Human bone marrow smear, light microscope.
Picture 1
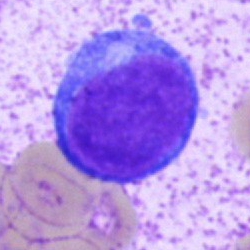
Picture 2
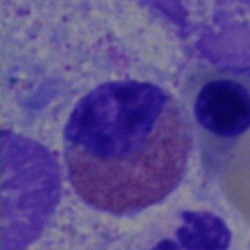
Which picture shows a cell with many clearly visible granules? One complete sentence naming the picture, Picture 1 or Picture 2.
A large number of visible granules is seen in the cytoplasm of the cell in picture 2.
